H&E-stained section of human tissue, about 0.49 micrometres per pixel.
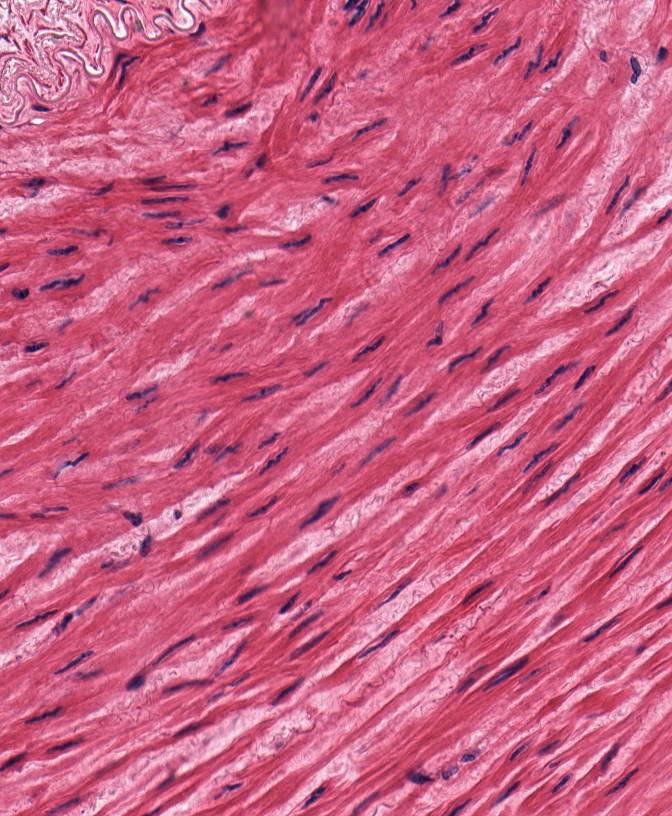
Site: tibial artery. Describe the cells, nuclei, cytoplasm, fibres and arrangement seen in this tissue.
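Almost the whole field is elongated smooth muscle cells, closely packed in parallel bundles. Notice the nuclei: elongated, cigar-shaped, lying along the long axis of the cells, and many with a wavy, corkscrew-like outline. Between the pink bundles, throughout the field, run narrow pale, wispy spaces.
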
